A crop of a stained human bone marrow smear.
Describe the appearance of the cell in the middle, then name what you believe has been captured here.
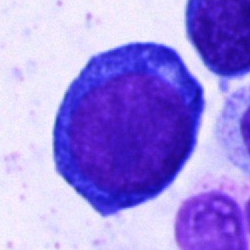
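The outline is somewhat angular, with several flattened edges rather than a smooth circle. Chromatin is fine, evenly spread and purple. Deep blue cytoplasm forms a narrow rim around the nucleus, with a paler patch beside it at the upper right. This is a proerythroblast.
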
